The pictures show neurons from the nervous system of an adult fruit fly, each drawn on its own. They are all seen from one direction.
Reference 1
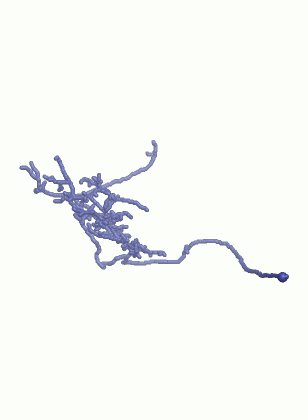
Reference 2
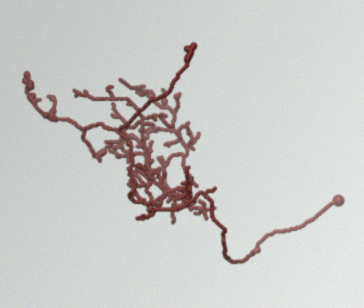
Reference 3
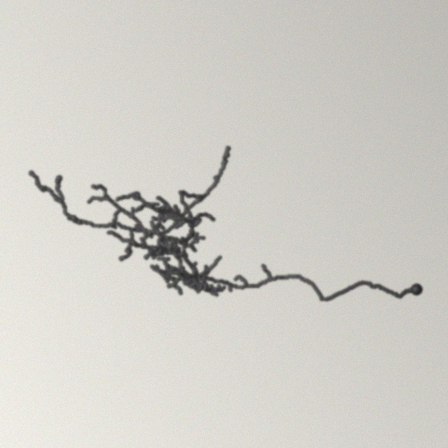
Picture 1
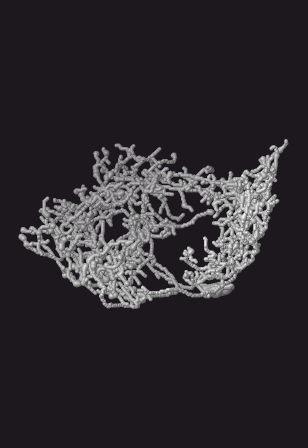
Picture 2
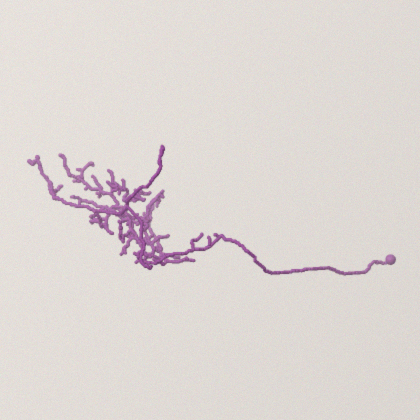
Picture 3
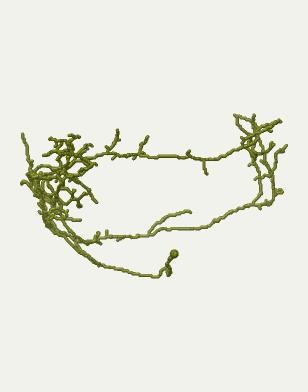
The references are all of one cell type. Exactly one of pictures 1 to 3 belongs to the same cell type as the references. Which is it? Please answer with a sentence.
Picture 2 is of the same cell type.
